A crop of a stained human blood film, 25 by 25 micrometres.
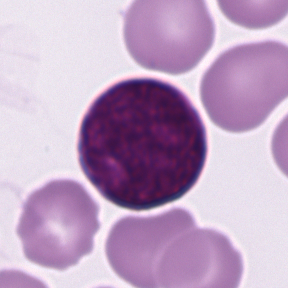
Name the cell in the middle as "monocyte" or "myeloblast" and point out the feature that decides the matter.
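It's a myeloblast. The nucleus is round, about 11 micrometres across.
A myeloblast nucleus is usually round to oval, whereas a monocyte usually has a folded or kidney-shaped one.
There's at most a very thin rim of cytoplasm, too.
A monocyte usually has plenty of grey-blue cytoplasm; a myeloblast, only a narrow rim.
Otherwise: smooth outline, no surface projections, a small paler patch in the nucleus at lower left, no distinct cytoplasmic granules.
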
